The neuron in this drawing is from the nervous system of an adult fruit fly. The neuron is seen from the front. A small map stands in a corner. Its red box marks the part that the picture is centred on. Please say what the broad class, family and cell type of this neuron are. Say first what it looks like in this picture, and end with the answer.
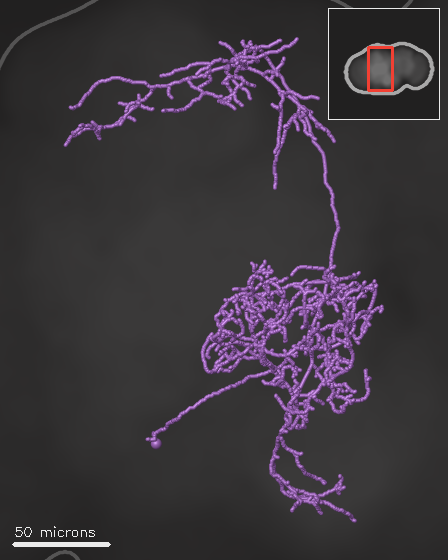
From top to bottom in the picture it spans about 250 microns. Dozens of branch ends can be seen. This is a central-brain intrinsic neuron. The family is hemilineage ALlv1. It is of cell type M_lvPNm24.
